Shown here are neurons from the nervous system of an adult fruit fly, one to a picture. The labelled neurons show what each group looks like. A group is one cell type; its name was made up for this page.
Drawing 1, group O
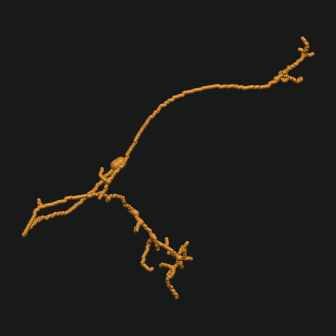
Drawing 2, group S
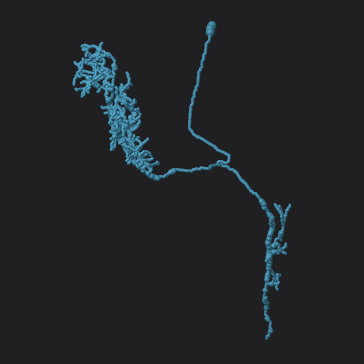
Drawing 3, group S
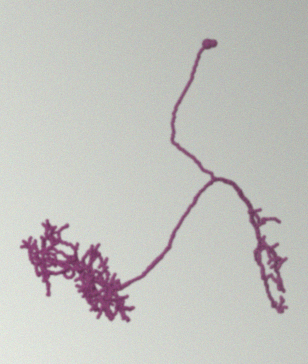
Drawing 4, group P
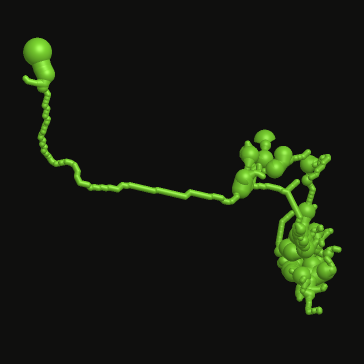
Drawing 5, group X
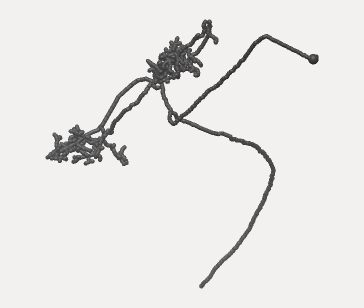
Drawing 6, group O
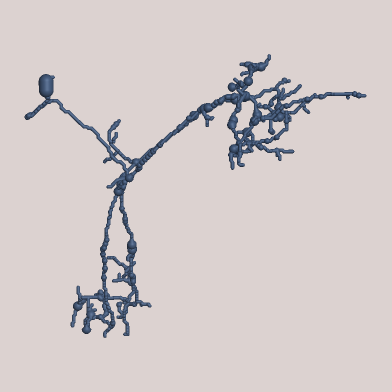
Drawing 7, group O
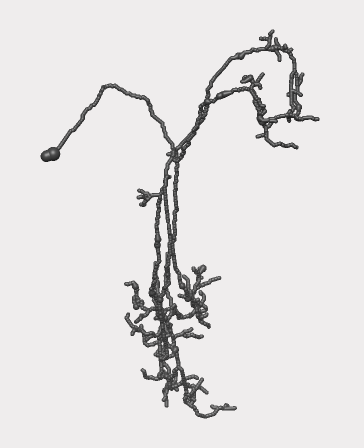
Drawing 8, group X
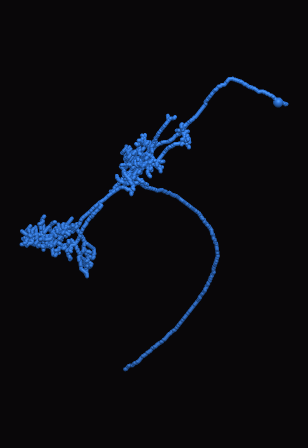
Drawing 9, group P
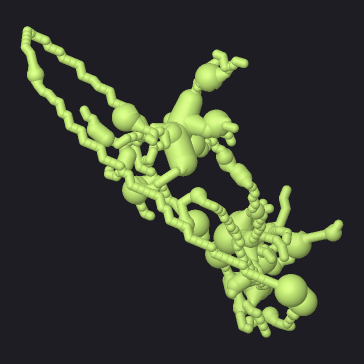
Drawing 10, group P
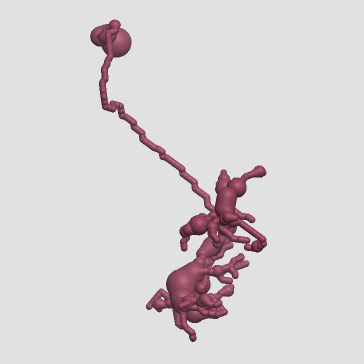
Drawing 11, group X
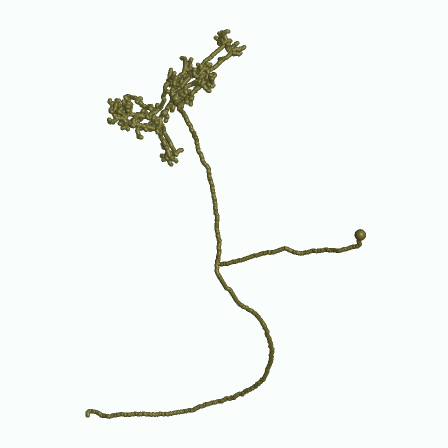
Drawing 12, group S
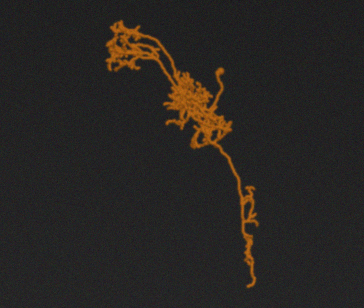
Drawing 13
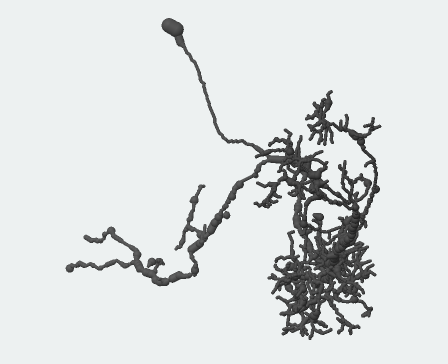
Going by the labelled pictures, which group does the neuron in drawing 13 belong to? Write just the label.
group S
